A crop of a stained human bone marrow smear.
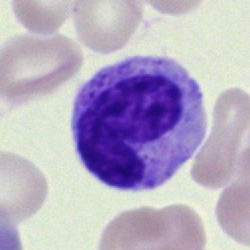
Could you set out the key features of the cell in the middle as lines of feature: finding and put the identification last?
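Nucleus shape: indented, and the notch faces lower right
Nucleus position: fills most of the cell, sitting toward the left
Chromatin: dark clumped patches with paler gaps between
Granules: fine, purple, scattered through the cytoplasm
Name: band neutrophil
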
